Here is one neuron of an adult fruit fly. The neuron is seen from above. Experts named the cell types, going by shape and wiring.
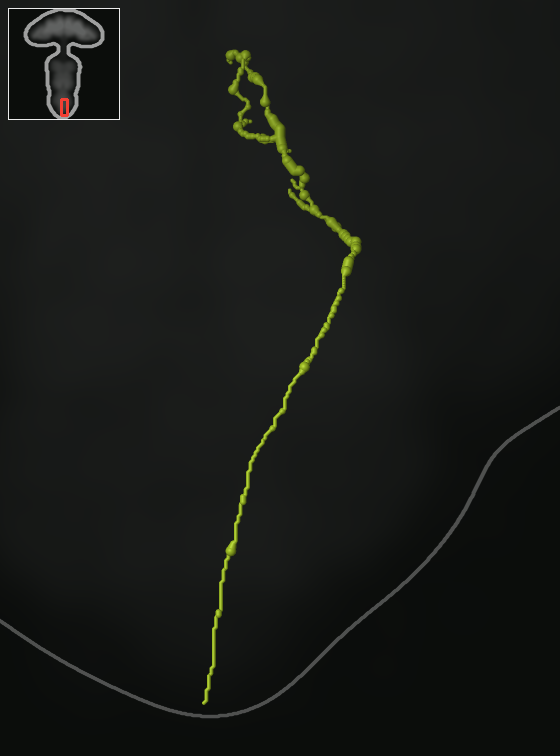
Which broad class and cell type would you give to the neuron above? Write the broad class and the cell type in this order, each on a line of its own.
sensory neuron entering the nerve cord
SNxx03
